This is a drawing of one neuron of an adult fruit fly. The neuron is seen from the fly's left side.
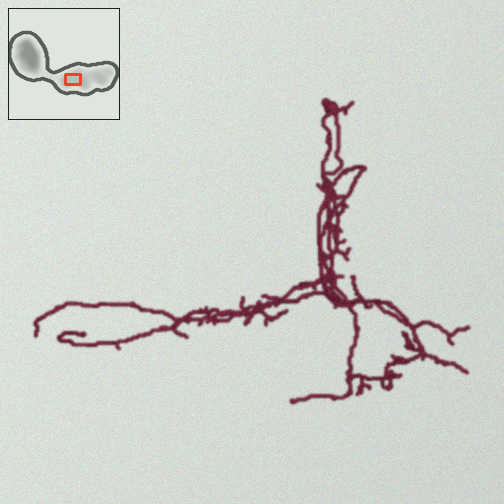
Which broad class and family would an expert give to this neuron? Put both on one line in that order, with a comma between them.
nerve-cord intrinsic neuron, hemilineage 17A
